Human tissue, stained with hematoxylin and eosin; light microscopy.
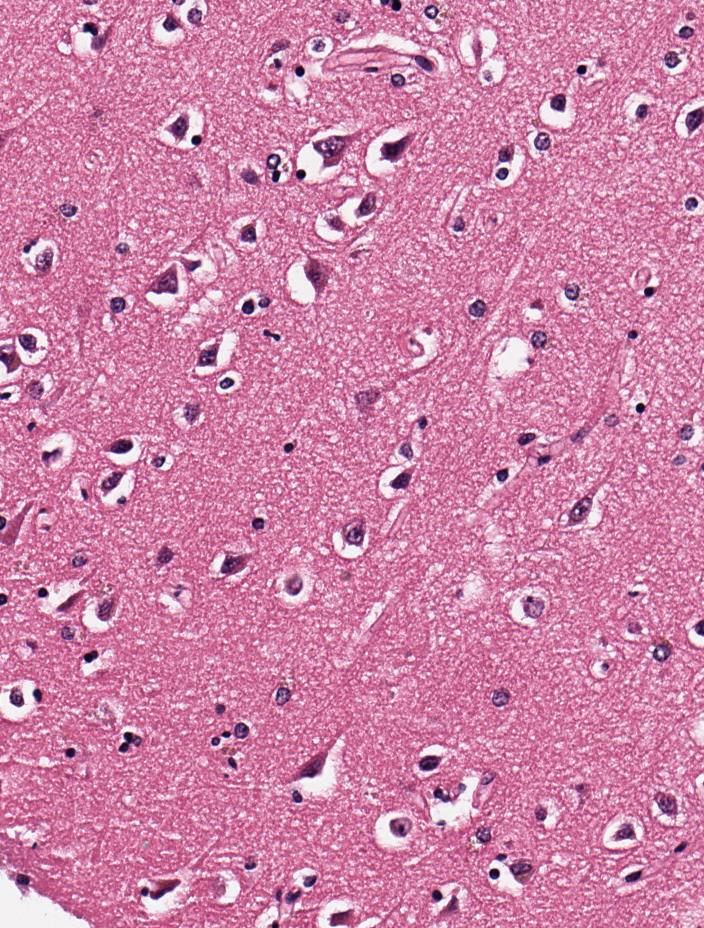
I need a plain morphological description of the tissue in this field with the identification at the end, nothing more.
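Cells scattered singly throughout the field; background finely granular, pink. Several neurons: round pale nucleus, single dark nucleolus. Between neurons, small round dark nuclei with little visible cytoplasm, much smaller than neuronal nuclei. A few thin-walled capillaries as narrow elongated profiles, one near top centre. Tissue: cerebral cortex.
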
